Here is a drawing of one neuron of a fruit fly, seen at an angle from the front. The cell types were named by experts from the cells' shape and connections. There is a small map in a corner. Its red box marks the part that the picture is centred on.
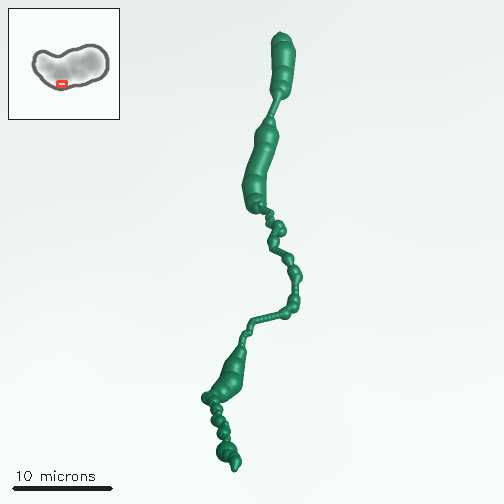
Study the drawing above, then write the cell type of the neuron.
R8p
